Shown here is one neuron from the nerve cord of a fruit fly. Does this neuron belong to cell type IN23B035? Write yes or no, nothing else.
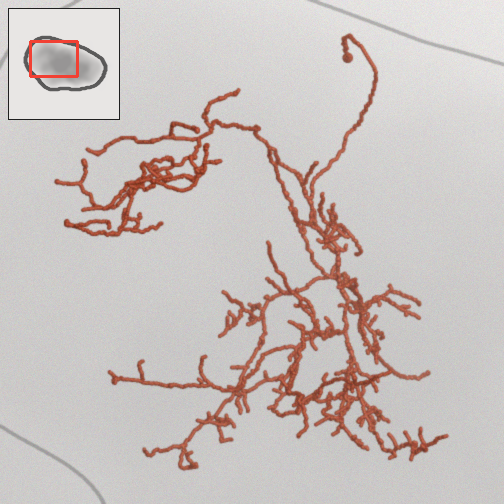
yes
